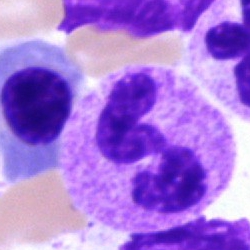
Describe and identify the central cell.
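The chromatin is dark purple and coarsely clumped, within a nucleus shaped as a curved, S-shaped band with narrowed segments. Abundant pale pink-lilac cytoplasm surrounds it, with fine lilac granules scattered evenly throughout. This cell is a segmented neutrophil.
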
